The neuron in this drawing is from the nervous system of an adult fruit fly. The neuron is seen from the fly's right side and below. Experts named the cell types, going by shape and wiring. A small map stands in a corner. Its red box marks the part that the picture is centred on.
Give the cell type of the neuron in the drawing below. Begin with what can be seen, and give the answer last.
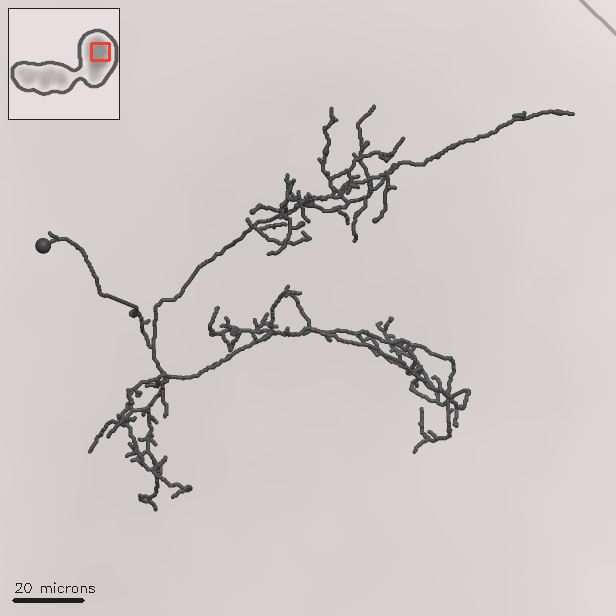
The cell body can be seen on the left of the picture. By the scale bar it is about 150 microns wide in this view. The picture shows dozens of branch ends. It is a central-brain intrinsic neuron. The cell type is CB1803.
